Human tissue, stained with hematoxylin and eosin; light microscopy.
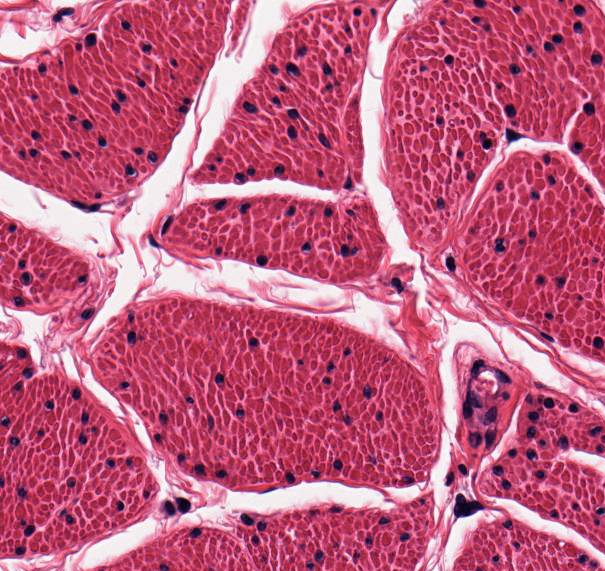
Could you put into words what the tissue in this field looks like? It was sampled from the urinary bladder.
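Pale septa branch across the whole field, separating the tissue into large rounded-to-angular bundles. Inside each bundle the fibres are cut across and appear as small, closely packed polygonal profiles with deep pink cytoplasm. Dark, round to oval nuclei are scattered throughout the interior of each bundle, not only at its edges.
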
